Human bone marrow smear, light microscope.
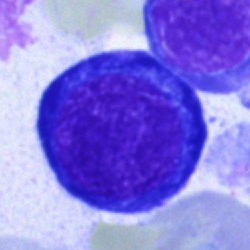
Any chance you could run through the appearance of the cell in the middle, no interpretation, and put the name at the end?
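I notice the chromatin first: finely granular, spread evenly, with no coarse dark clumps. Around the nucleus the cytoplasm makes only a thin rim, and it's a deep blue. I can't find any granules in it. Nor does the surface carry blebs or hair-like projections. This one is a proerythroblast.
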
